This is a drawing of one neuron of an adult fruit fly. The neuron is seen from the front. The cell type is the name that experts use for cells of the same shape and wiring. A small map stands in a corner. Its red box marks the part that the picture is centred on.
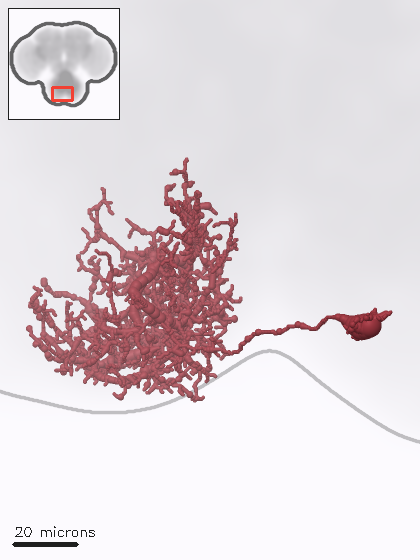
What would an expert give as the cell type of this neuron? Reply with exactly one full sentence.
The neuron is categorized under cell type IN13B010.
